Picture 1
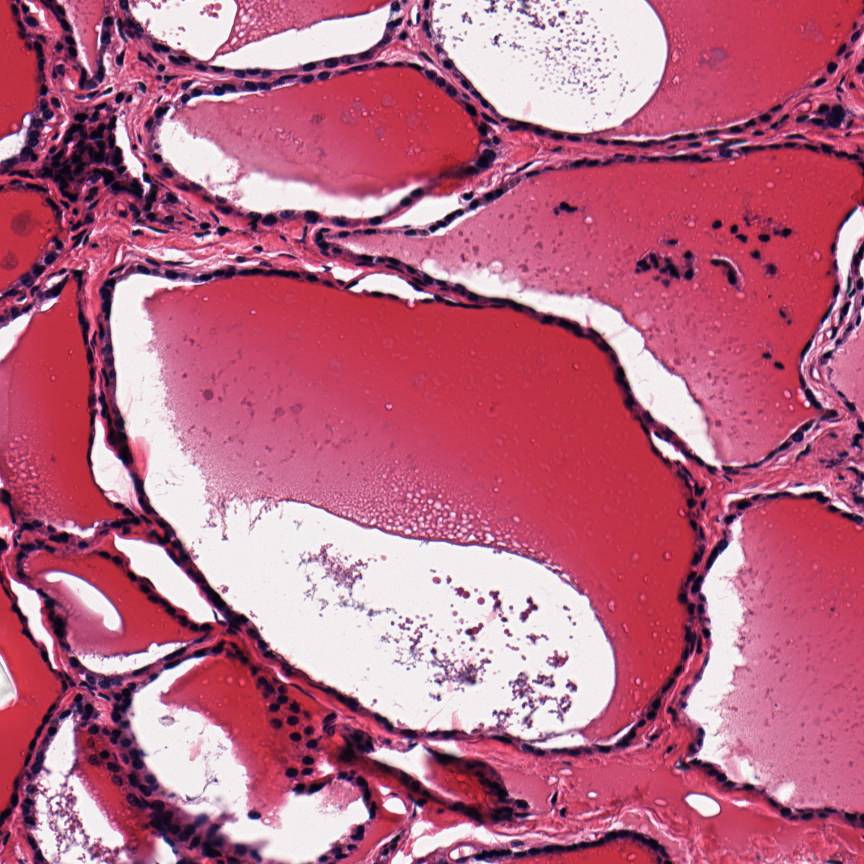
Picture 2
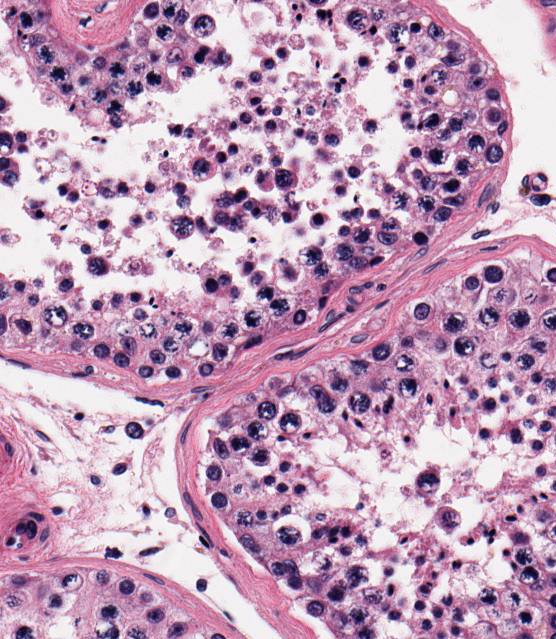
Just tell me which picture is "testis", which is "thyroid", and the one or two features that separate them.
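Thyroid is in picture 1; testis is in picture 2. Closely packed round to oval follicles of widely varying size fill the thyroid field, the largest central. Each is lined by a single layer of flattened to low cuboidal cells whose small, dark nuclei are evenly spaced in one row. In the testis, rounded tubules cut across are lined by stratified epithelium, many layers of rounded cells deep. Large cells with round nuclei of coarse, clumped, dark purple chromatin occupy the middle layers; small cells with small, dense, dark nuclei lie toward the centres.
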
